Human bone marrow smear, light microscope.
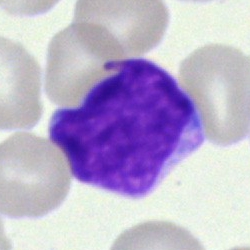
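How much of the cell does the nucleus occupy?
Nearly all of it.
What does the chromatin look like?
Dark purple and mottled, with paler patches between denser areas.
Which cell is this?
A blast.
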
